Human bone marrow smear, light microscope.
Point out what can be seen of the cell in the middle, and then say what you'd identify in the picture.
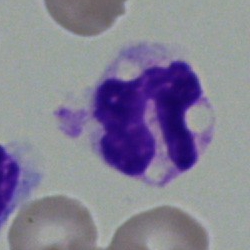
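Nucleus first: irregular, folded into broad lobes, with a pale cleft down its middle. Cytoplasm next: a narrow pale lilac rim holding several clear round vacuoles, most obvious at the right edge. A small pale purple fragment juts from the left side. This is a segmented neutrophil.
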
